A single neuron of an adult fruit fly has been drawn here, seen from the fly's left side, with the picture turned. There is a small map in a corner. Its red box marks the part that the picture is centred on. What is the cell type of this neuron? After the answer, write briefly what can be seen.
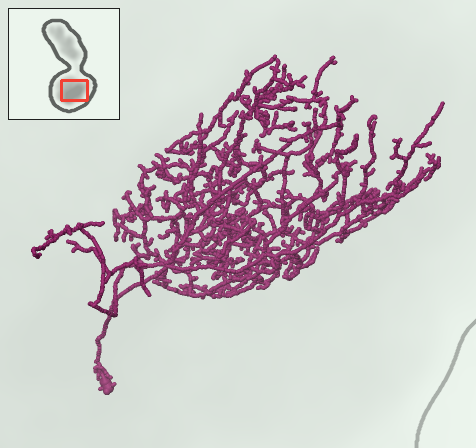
Its cell type is LT63. It is a visual projection neuron. Its cell body lies at the lower left of the picture. In this view it is about as wide as it is tall.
